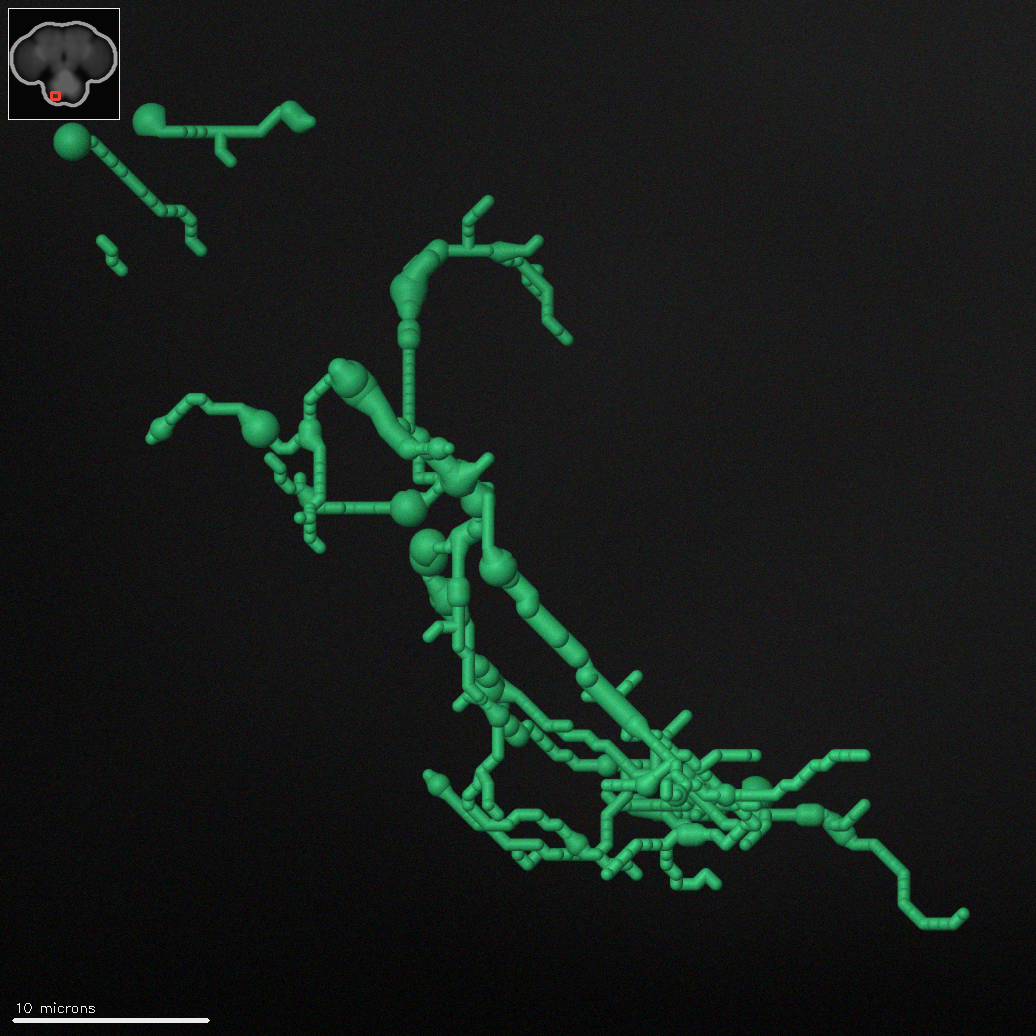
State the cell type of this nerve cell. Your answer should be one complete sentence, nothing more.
Cell type IN16B075_b is what this nerve cell is.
